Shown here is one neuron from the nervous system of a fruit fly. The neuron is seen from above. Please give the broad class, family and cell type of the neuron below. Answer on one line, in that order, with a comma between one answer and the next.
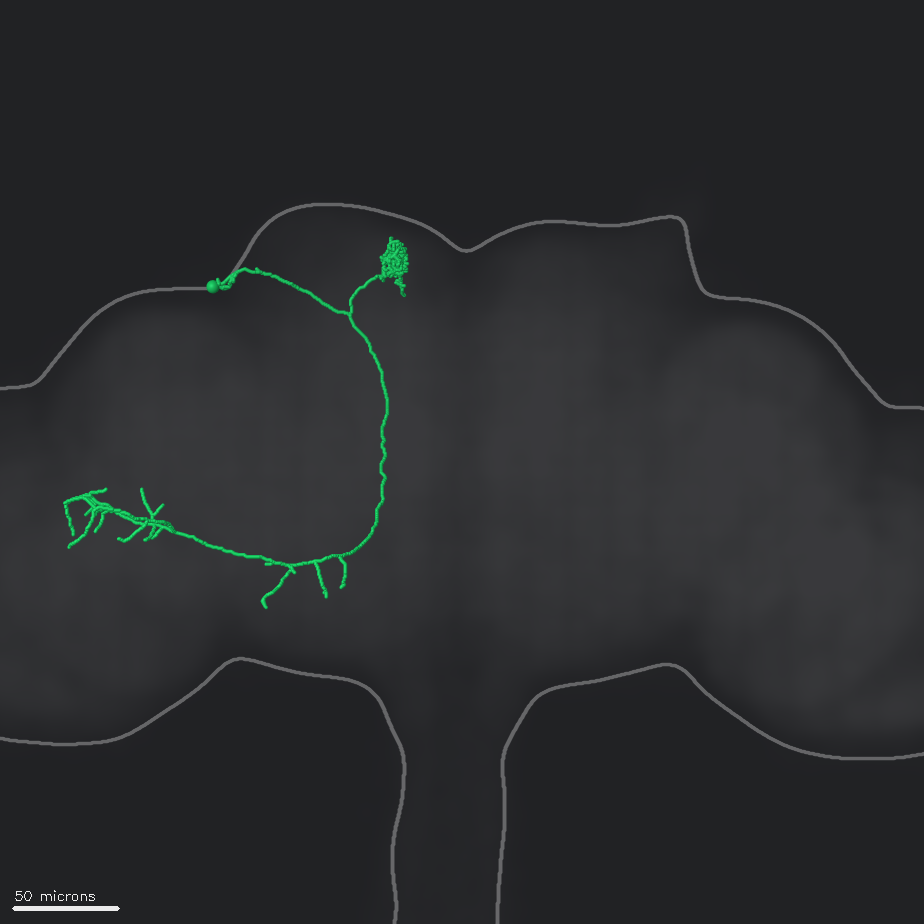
central-brain intrinsic neuron, hemilineage ALl1_ventral, DM5_lPN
